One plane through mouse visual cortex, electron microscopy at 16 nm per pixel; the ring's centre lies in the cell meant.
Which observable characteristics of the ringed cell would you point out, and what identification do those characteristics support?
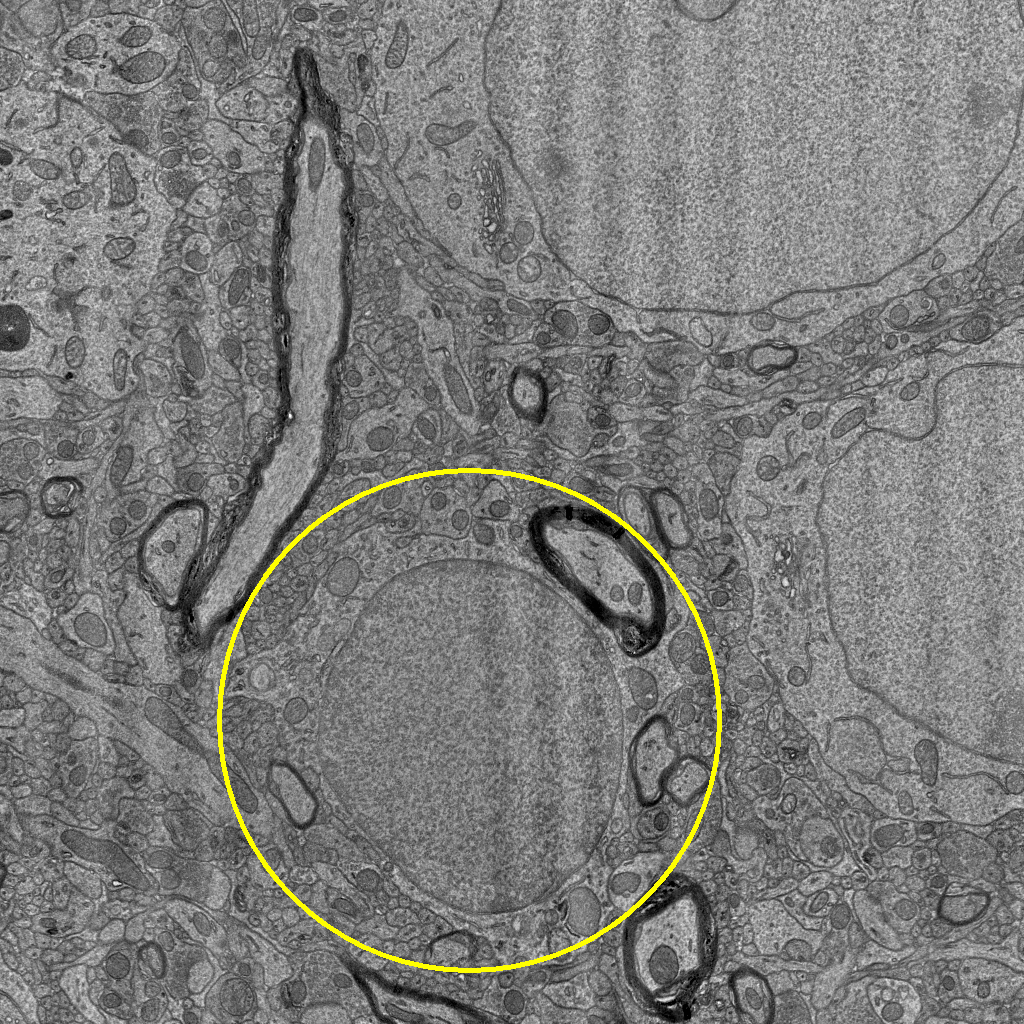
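A smooth oval nucleus, greater in height than in width, lies entirely inside the ring. Its envelope runs smoothly without deep folds. The chromatin is finely granular and evenly distributed, lacking dense clumps along the envelope. The cell is an astrocyte.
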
